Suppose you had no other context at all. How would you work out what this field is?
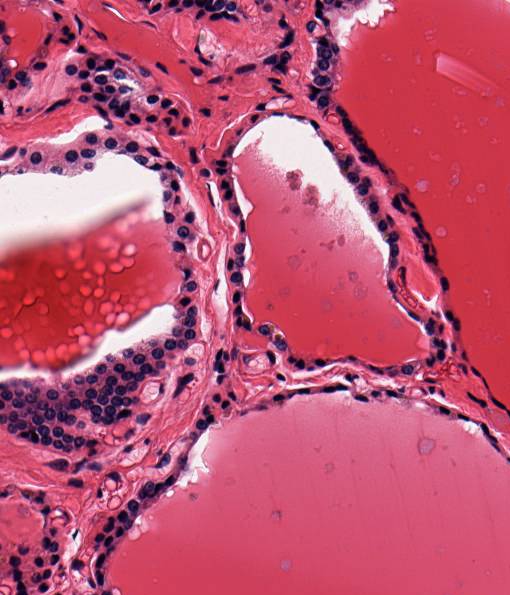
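The answer: thyroid follicle. First, one layer of flattened to low cuboidal cells, with small, round, dark nuclei in a row, lines each follicle.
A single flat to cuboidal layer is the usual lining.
Second, thin bands of pink fibrous stroma with small capillaries separate the follicles. Third, in the central follicle a white gap parts colloid from epithelium along the upper side.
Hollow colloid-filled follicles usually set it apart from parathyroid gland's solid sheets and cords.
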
